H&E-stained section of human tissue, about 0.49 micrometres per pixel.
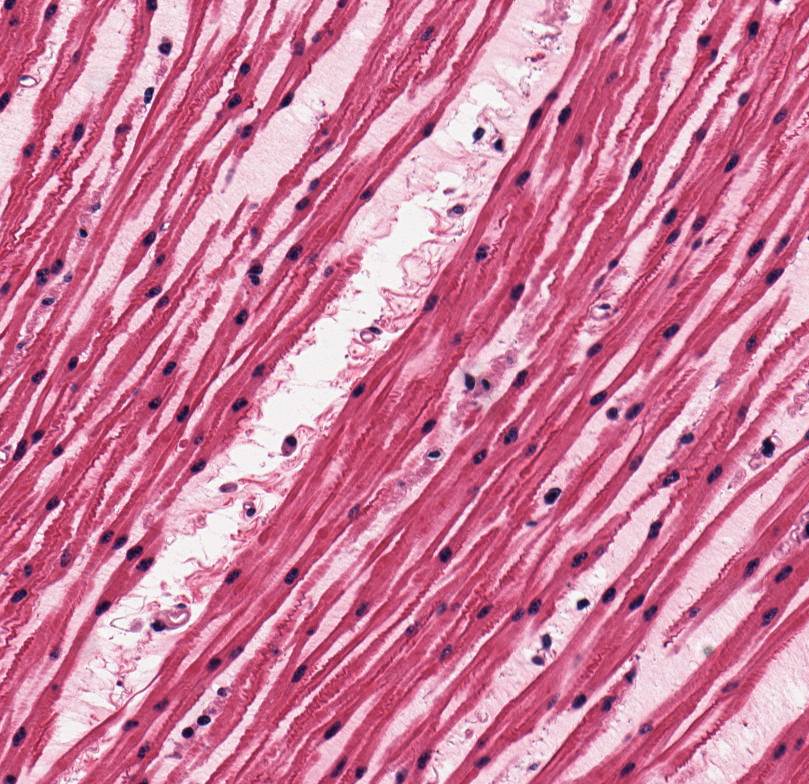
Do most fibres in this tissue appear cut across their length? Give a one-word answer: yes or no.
No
